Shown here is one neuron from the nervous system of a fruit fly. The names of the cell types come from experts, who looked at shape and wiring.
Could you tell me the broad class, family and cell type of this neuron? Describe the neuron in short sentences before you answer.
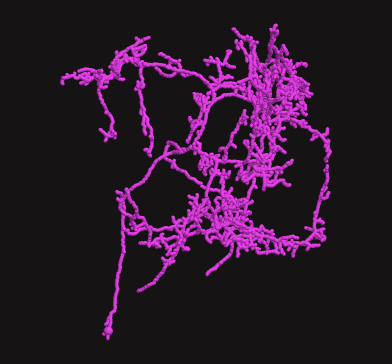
Its cell body lies at the lower left of the picture. Dozens of branch ends can be seen. This is a central-brain intrinsic neuron. The family is hemilineage DM1_antero_ventral. It is of cell type PS116.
